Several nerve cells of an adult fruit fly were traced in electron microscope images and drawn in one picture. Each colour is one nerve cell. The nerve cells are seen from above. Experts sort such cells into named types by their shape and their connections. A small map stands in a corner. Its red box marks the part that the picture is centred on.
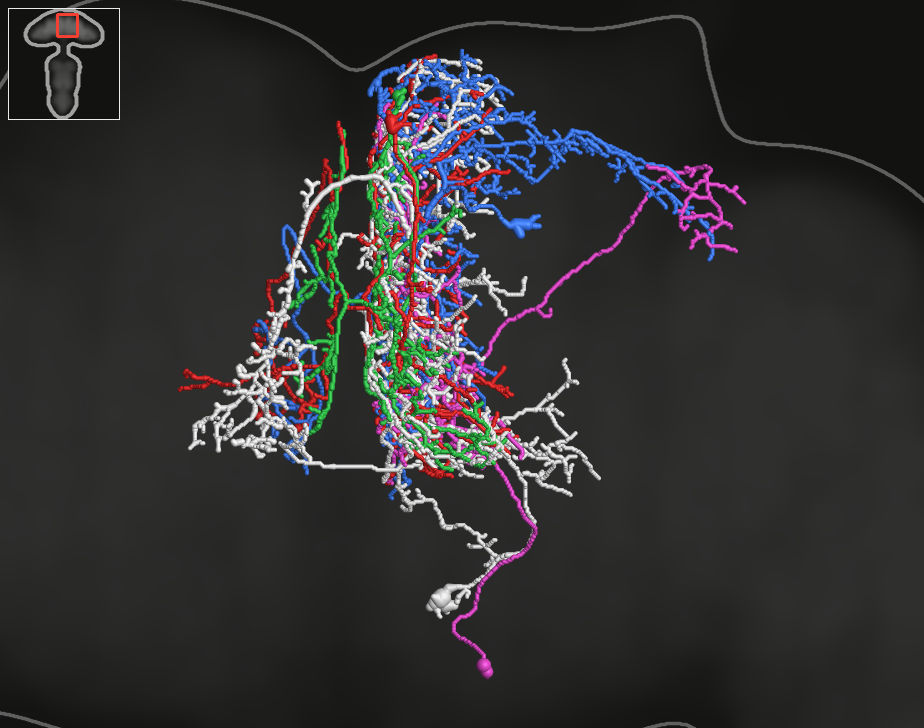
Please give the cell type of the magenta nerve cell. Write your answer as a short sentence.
The cell type is SMP392.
